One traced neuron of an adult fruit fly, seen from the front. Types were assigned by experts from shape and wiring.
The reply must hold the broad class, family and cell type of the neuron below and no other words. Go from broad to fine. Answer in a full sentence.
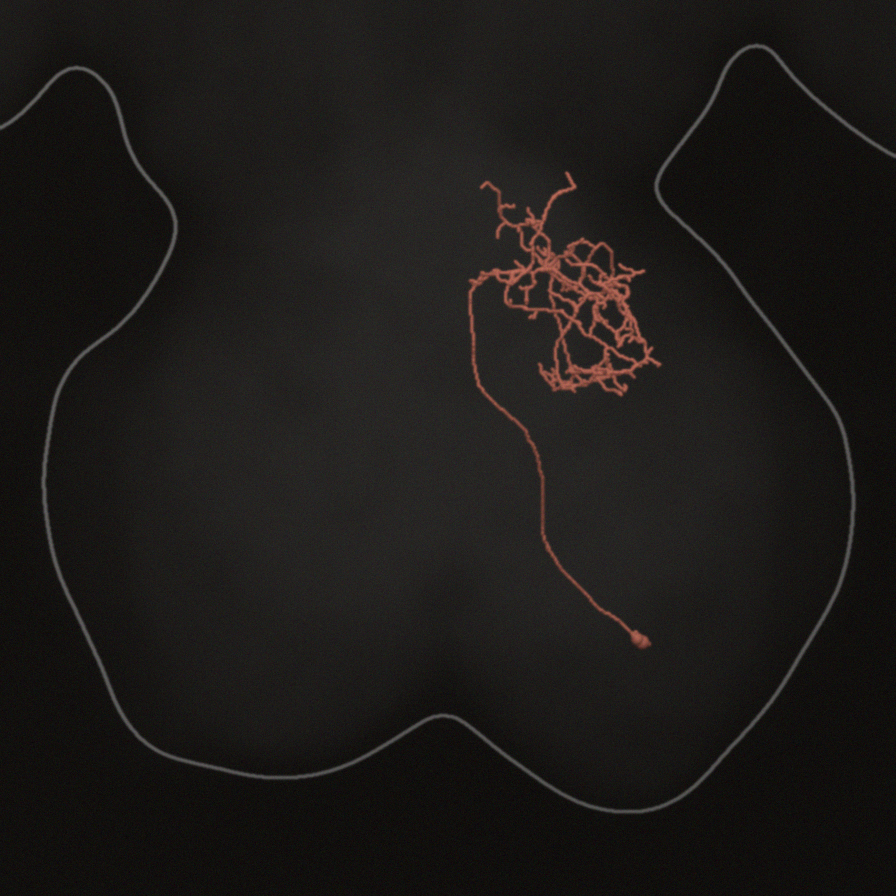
A nerve-cord intrinsic neuron of hemilineage 12A, type IN12A061_d.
